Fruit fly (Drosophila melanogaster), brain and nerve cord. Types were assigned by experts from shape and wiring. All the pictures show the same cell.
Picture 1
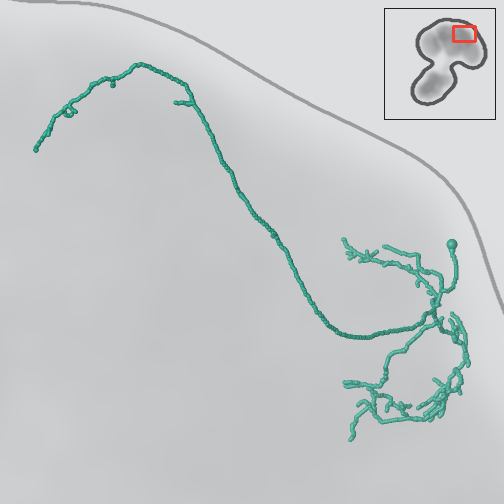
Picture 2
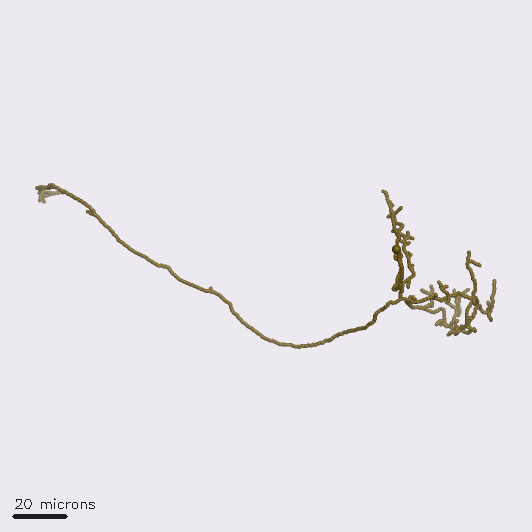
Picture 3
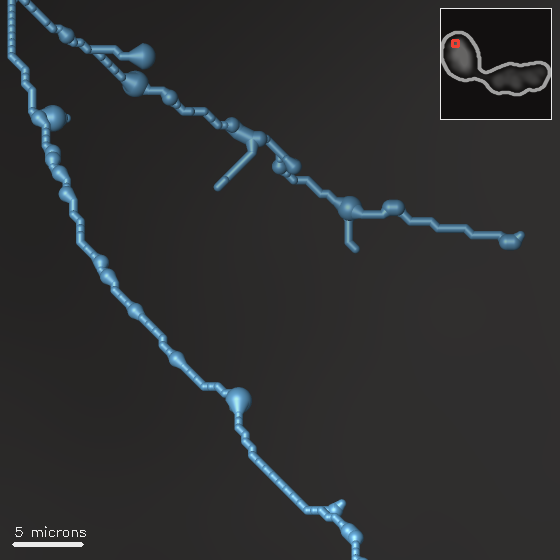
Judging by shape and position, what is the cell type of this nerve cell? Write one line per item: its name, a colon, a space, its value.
cell type: LHAD1b4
